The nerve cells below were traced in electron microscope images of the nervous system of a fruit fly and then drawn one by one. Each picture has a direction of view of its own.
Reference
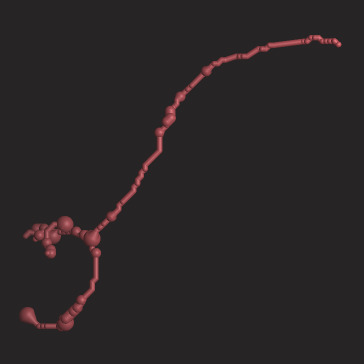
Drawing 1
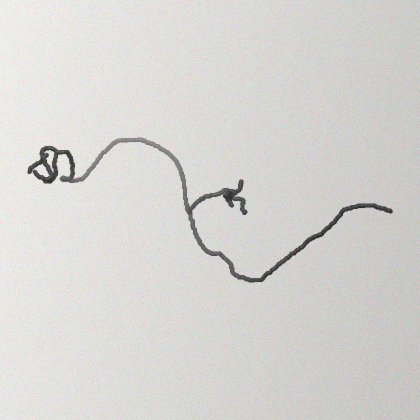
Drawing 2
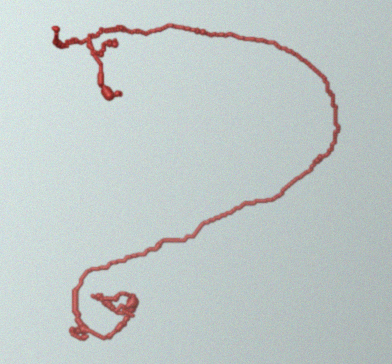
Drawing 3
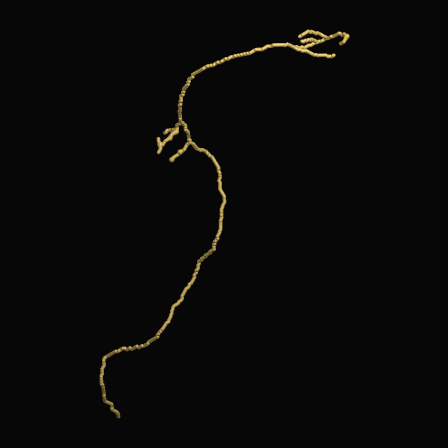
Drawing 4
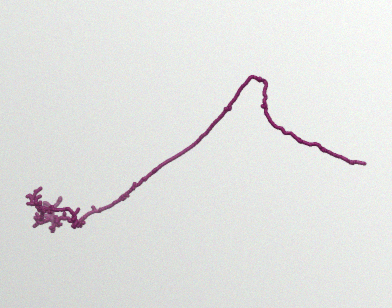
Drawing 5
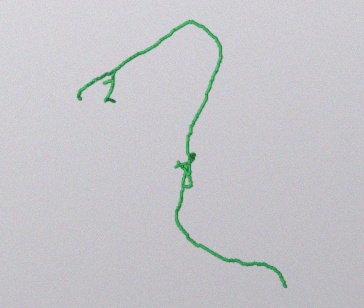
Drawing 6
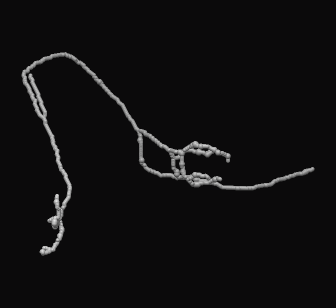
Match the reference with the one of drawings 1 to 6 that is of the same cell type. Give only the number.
2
